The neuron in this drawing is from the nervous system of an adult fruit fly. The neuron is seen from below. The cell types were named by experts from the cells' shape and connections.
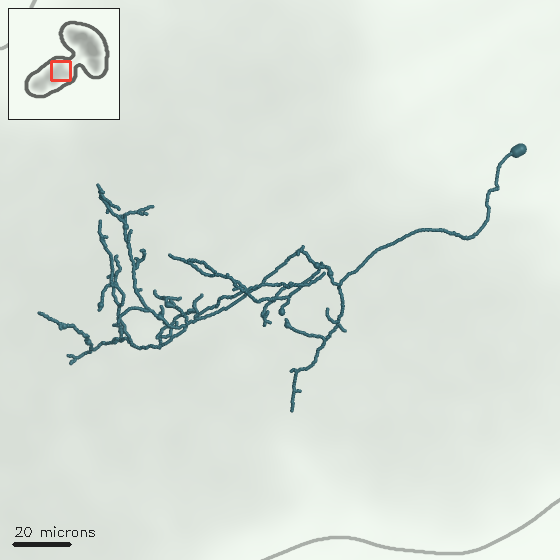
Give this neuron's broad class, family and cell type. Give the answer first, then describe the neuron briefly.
This is a nerve-cord intrinsic neuron. The family is hemilineage 09B. It is of cell type IN09B053. It lies in the nerve cord. Its cell body lies at the upper right of the picture. By the scale bar it is about 170 microns wide in this view.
